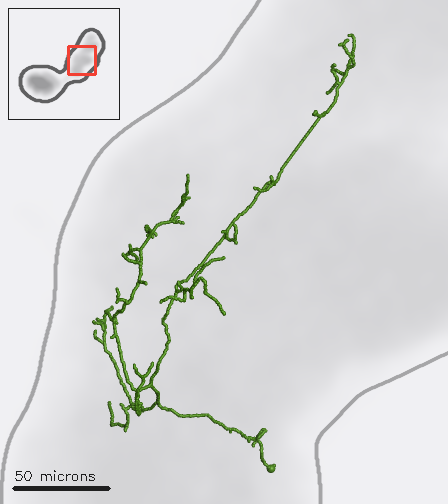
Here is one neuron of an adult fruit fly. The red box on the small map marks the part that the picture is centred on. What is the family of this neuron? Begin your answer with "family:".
family: hemilineage 06B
